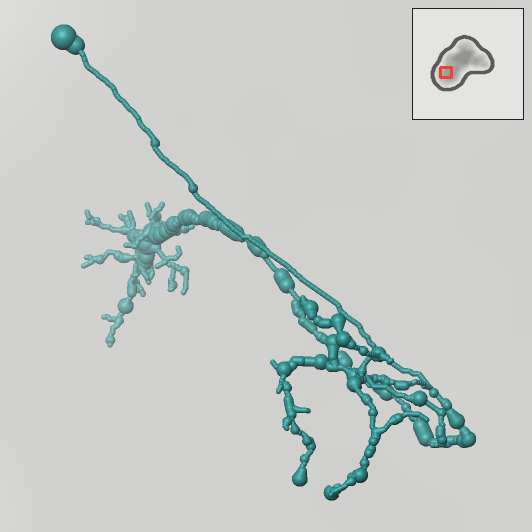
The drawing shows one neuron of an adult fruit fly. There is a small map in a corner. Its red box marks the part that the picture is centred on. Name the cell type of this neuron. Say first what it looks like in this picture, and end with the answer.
The cell body can be seen at the upper left of the picture. In this view it is about as wide as it is tall. It is a visual projection neuron. The cell type is LC12.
